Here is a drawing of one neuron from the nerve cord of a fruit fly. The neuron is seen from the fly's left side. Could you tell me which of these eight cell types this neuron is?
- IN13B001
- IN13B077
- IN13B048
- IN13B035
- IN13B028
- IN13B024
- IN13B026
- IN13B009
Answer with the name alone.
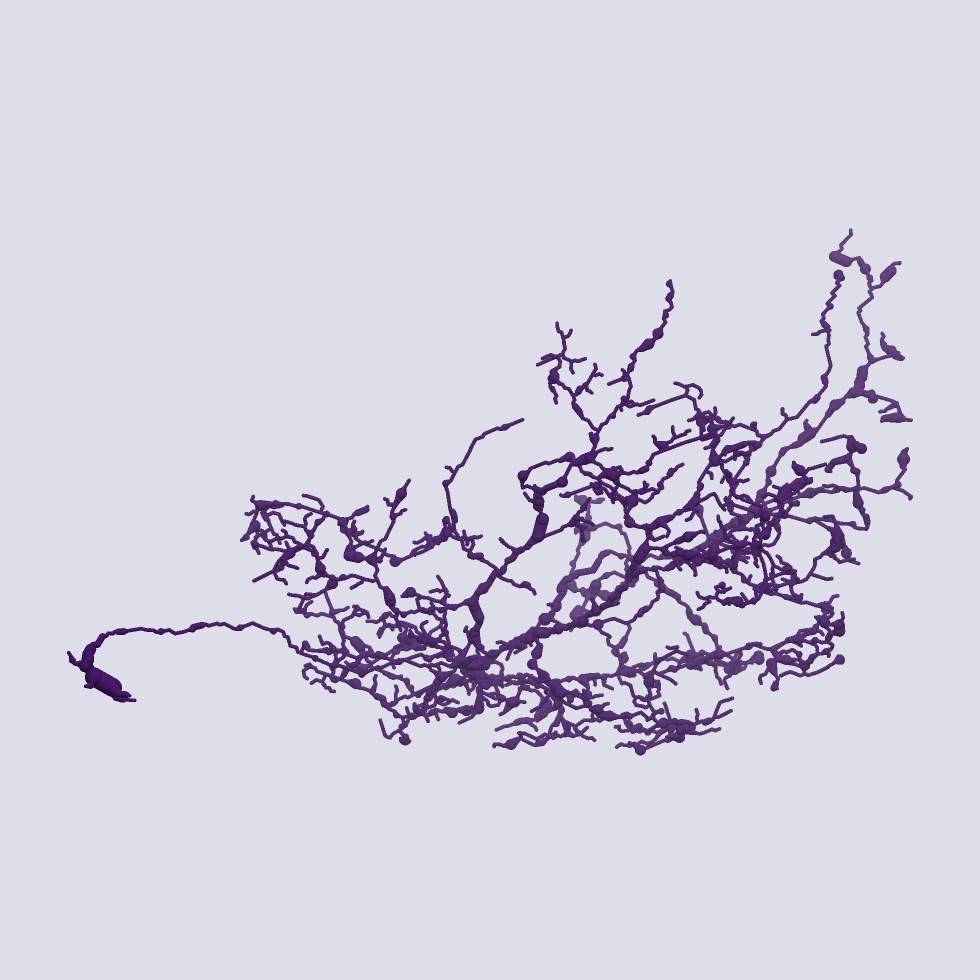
IN13B026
